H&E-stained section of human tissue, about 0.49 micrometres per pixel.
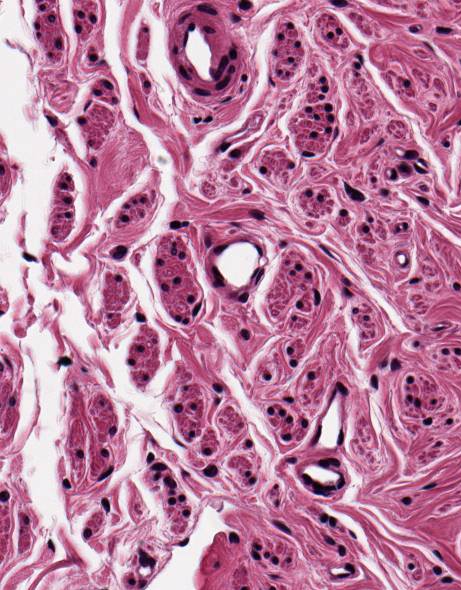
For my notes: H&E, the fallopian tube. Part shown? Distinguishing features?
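The field shows smooth muscle. First: many rounded to oval bundles of cells, parted by strands of pink fibrous tissue.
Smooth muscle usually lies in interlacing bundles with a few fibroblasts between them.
Second: inside the bundles the cytoplasm is finely mottled, unlike the smoother fibrous tissue around them.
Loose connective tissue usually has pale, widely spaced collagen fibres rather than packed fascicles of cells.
Third: nuclei small, round and dark, scattered through each bundle. No fat cells.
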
